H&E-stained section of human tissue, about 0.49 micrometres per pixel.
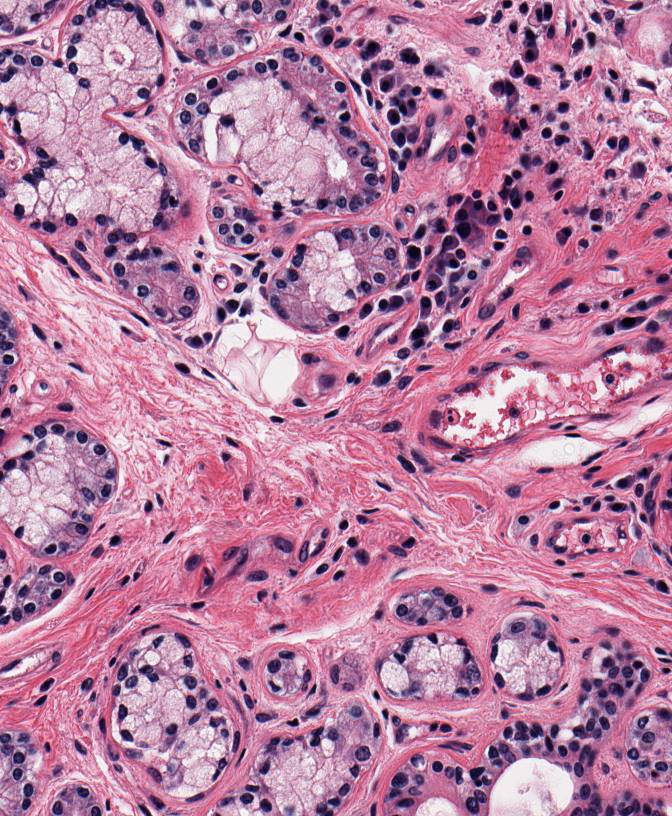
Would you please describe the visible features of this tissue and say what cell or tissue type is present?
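The acinar cells have pale, foamy, bubbly cytoplasm, with small dark nuclei pressed to the cell bases at the outer rim of each acinus. Centrally, the stroma is pink collagen with scattered spindle-shaped nuclei, its fibres running roughly from left to right. In the upper right, small round cells with dark nuclei crowd the stroma between acini. This tissue is minor salivary gland.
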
